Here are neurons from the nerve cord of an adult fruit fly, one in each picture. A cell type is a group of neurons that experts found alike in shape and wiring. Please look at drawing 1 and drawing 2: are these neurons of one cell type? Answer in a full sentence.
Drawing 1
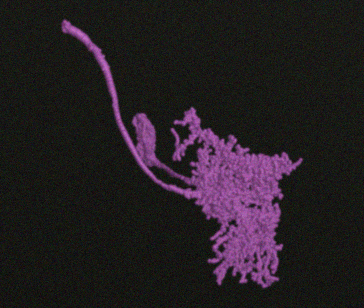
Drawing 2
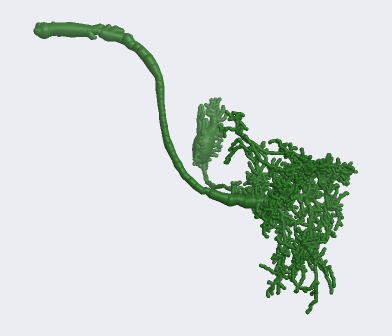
They are of the same cell type.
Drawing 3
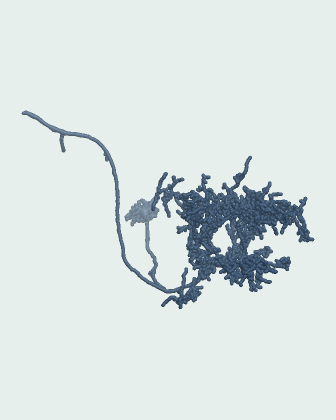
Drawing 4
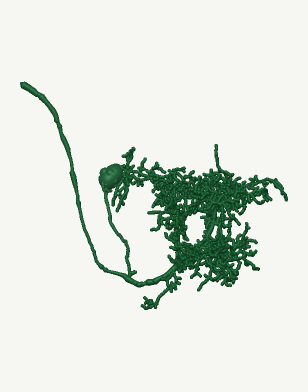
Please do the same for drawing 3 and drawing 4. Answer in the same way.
They are of the same cell type.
